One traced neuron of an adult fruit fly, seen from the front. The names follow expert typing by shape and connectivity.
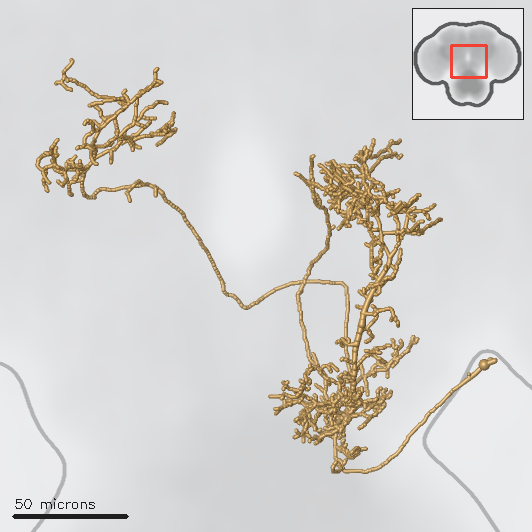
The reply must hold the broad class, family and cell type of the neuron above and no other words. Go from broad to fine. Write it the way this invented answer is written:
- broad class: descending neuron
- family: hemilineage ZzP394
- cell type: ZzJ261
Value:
- broad class: central-brain intrinsic neuron
- family: hemilineage LB6
- cell type: GNG284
